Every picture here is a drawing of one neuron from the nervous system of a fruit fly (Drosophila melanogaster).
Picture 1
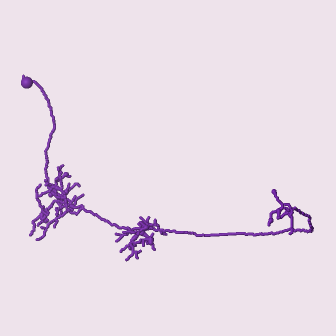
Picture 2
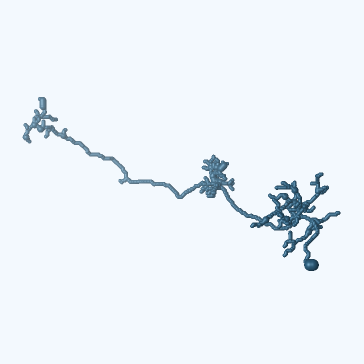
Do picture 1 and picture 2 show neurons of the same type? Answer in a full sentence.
They are of the same cell type.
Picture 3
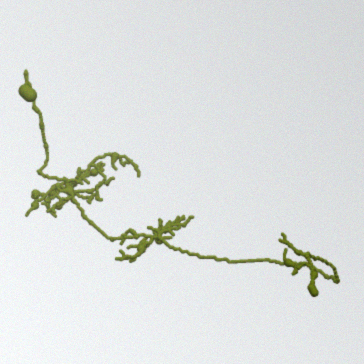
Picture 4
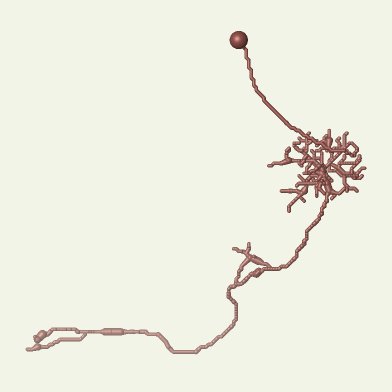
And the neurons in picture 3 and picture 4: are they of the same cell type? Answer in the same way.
They are of different cell types.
